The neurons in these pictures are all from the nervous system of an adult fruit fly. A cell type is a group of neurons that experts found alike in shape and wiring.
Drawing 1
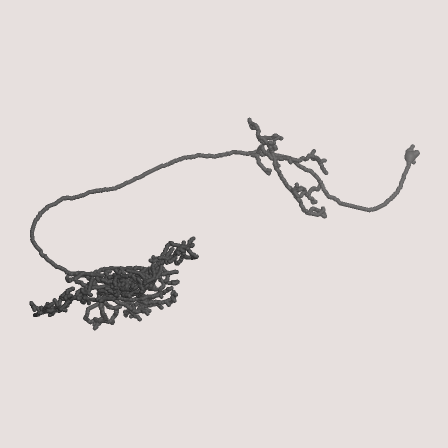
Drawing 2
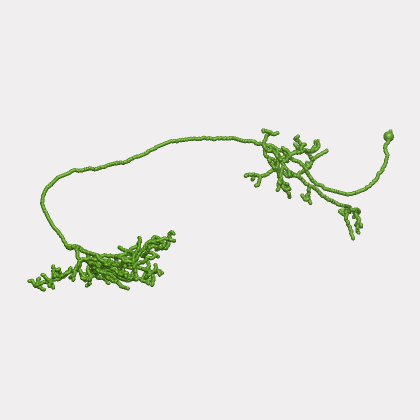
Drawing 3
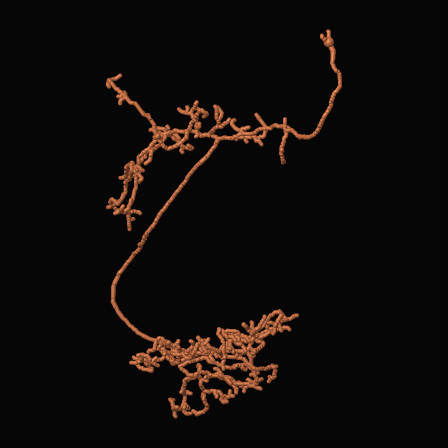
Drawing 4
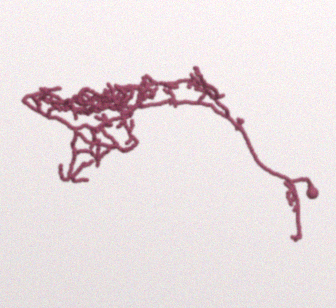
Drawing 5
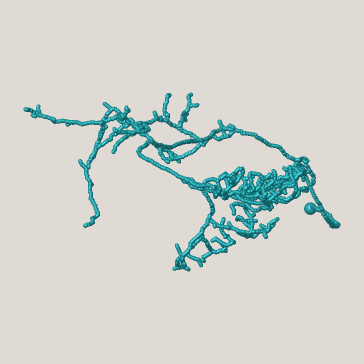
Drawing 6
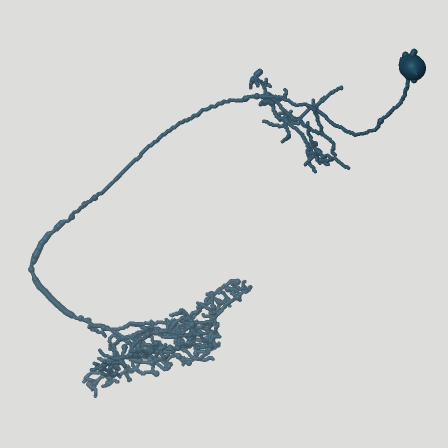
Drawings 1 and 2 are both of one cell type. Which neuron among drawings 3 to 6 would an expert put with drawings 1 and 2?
6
